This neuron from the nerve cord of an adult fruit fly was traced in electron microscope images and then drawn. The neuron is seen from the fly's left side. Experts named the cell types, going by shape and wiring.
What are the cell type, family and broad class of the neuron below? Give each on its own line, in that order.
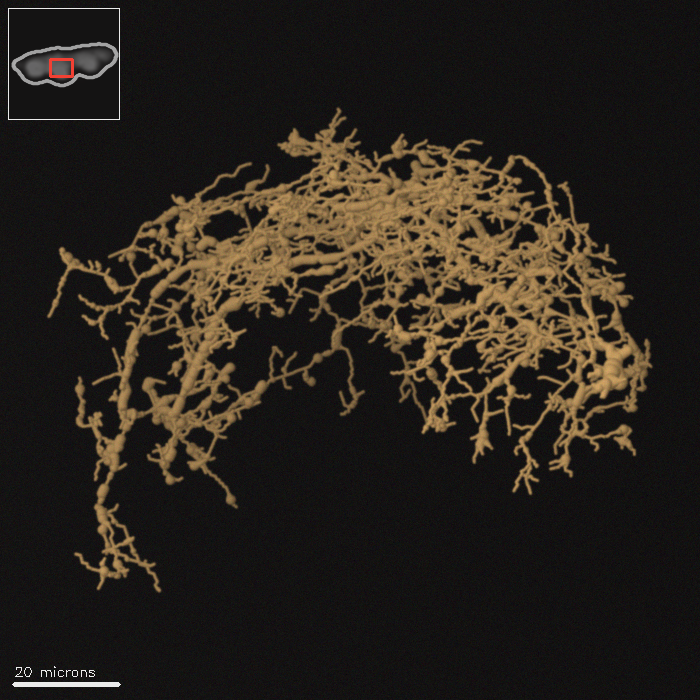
IN03B035
hemilineage 03B
nerve-cord intrinsic neuron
